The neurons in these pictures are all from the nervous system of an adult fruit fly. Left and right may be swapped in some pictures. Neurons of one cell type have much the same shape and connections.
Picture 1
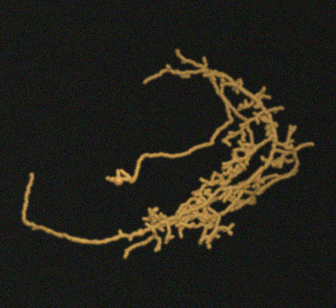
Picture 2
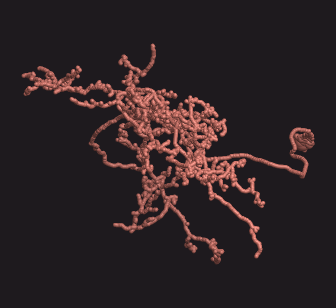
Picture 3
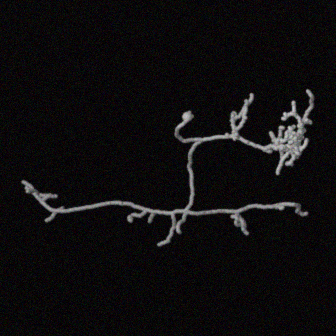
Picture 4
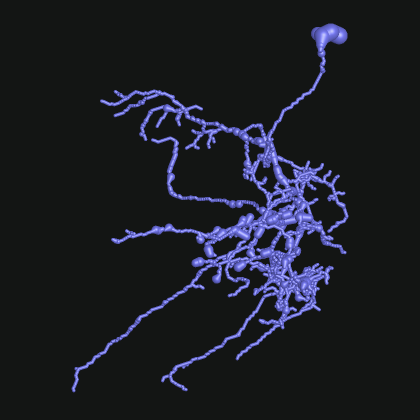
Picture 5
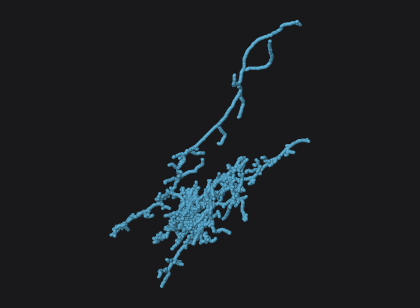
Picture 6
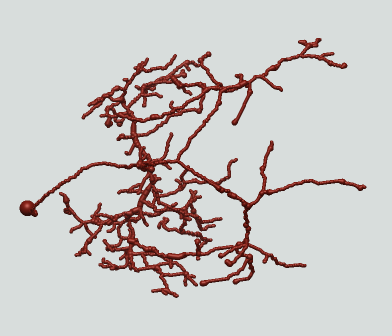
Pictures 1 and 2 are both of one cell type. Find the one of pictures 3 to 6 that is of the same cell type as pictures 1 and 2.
4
